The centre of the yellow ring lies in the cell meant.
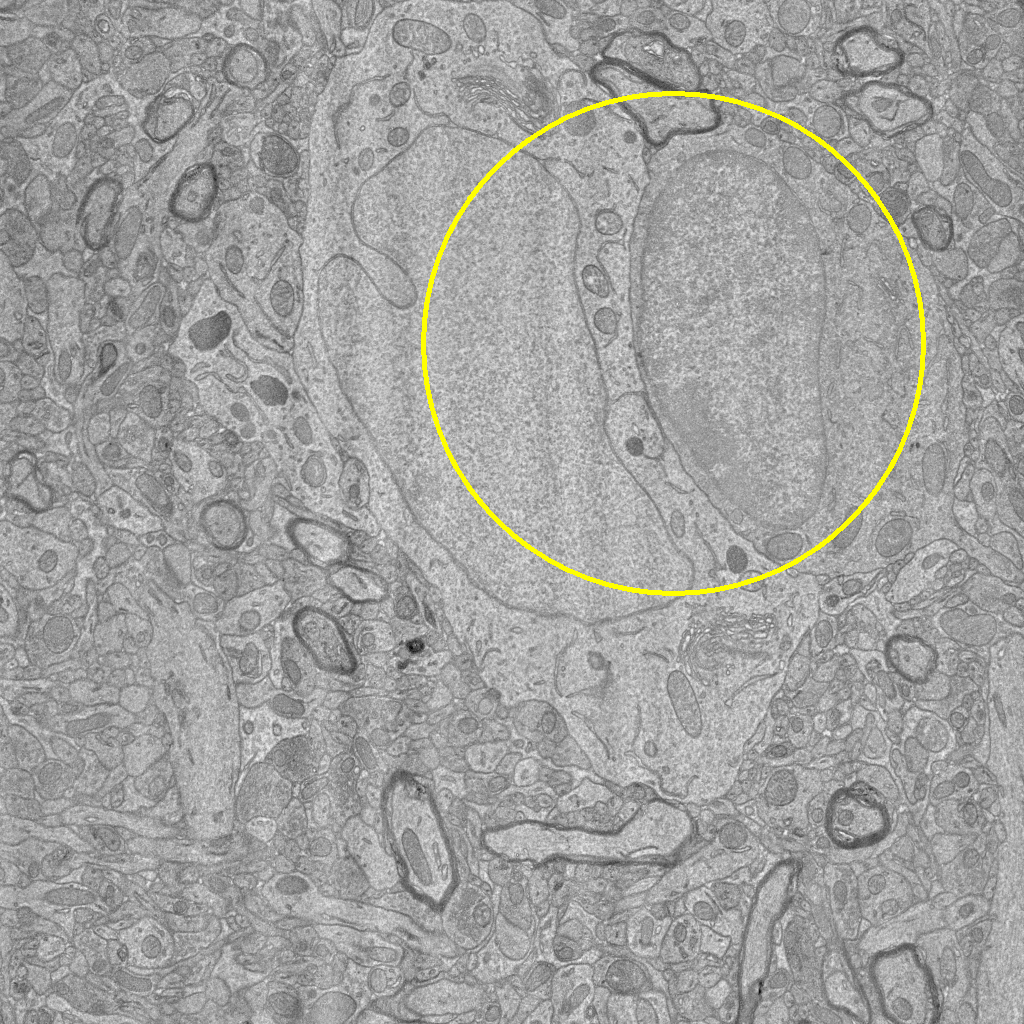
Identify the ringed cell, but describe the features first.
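Looking at the ringed cell, its nucleus seems to be an elongated oval, the long axis running roughly top to bottom. The envelope looks smooth, with no deep infoldings I can find, and I see no thick dark band of chromatin lining it. To the left sits a large pale neighbouring profile, with a narrow strip holding a few mitochondria between them. The cell is an oligodendrocyte.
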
